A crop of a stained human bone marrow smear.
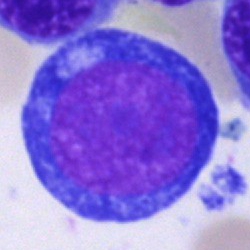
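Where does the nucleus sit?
Roughly in the centre, with cytoplasm on all sides.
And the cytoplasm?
Deep blue, forming a moderately broad rim around the whole nucleus.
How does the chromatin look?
Finely stippled rather than coarsely clumped.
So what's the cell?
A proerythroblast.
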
